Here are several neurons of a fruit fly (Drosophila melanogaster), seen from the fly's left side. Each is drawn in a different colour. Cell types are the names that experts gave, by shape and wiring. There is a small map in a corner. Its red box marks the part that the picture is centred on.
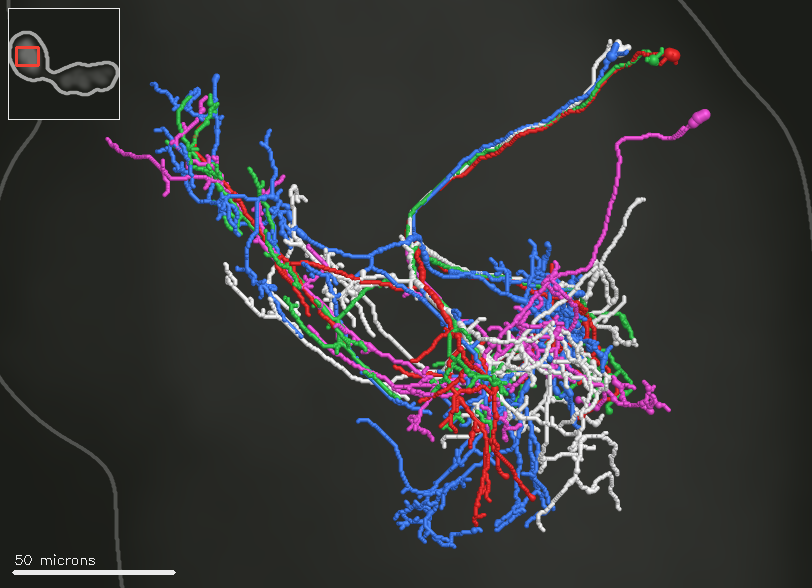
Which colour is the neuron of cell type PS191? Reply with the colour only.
magenta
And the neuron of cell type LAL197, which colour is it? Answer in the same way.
blue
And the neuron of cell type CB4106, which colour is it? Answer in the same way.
white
